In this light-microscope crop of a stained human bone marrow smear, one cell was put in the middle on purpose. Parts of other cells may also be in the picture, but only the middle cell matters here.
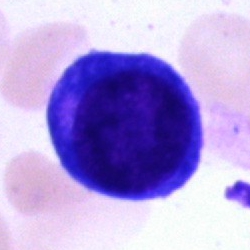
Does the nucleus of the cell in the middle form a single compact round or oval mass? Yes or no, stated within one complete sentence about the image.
Yes, the cell has a nucleus shaped as one compact round or oval mass.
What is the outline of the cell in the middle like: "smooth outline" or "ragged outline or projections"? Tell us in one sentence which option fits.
No projections, blebs or ragged parts break the cell's outline.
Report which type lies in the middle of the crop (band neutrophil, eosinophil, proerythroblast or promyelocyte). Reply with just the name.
proerythroblast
